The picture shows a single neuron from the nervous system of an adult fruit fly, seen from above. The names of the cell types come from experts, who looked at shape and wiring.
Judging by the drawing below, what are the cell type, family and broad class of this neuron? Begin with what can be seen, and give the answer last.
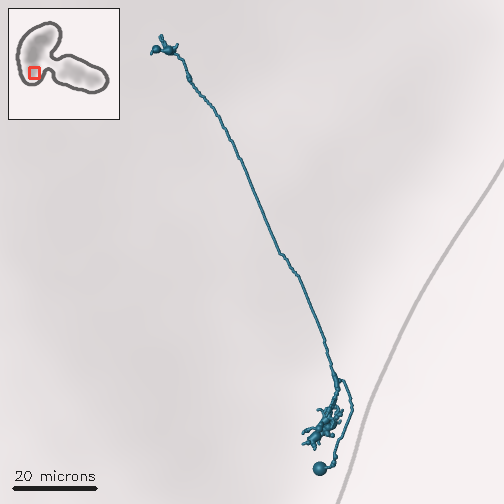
It lies in the brain. By the scale bar it is about 110 microns tall in this view. Its cell type is T3. Its family is T. This is an optic-lobe intrinsic neuron.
